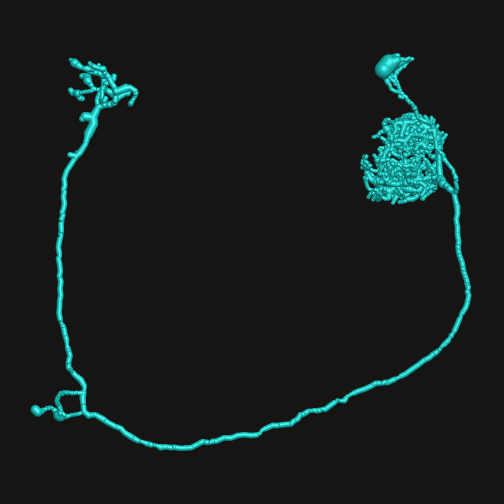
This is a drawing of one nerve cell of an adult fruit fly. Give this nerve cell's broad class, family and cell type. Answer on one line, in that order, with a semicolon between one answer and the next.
central-brain intrinsic neuron; hemilineage ALl1_ventral; DA1_lPN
